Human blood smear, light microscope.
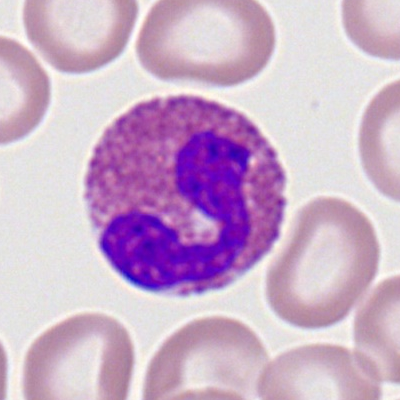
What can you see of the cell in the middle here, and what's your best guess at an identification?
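Smooth, round outline on this one, and no projections from the surface. The nucleus is one curved band rather than separate lobes, and the cytoplasm is densely packed with pinkish granules. It's an eosinophil.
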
